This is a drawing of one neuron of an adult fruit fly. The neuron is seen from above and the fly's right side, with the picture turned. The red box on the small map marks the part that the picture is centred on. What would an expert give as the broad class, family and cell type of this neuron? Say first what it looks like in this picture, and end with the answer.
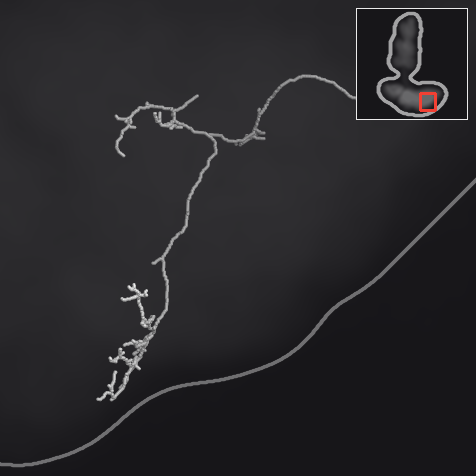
It is in the brain and does not reach the nerve cord. In this view it is about as wide as it is tall. Its broad class is central-brain intrinsic neuron. Its family is hemilineage SLPad1_posterior. It is of cell type SMP213.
